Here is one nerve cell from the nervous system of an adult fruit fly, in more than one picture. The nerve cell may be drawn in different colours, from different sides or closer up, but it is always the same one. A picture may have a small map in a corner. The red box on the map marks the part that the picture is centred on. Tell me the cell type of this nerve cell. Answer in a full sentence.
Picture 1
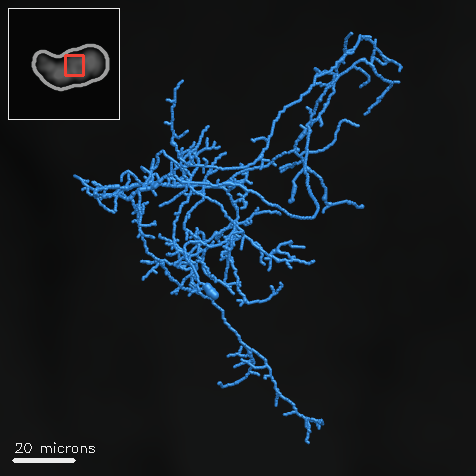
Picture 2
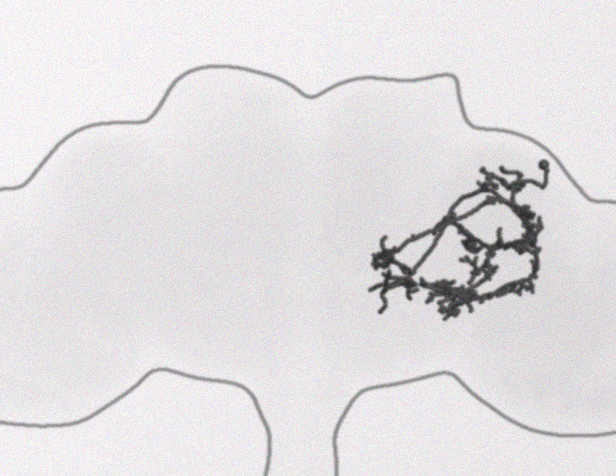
The cell type is PLP054.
